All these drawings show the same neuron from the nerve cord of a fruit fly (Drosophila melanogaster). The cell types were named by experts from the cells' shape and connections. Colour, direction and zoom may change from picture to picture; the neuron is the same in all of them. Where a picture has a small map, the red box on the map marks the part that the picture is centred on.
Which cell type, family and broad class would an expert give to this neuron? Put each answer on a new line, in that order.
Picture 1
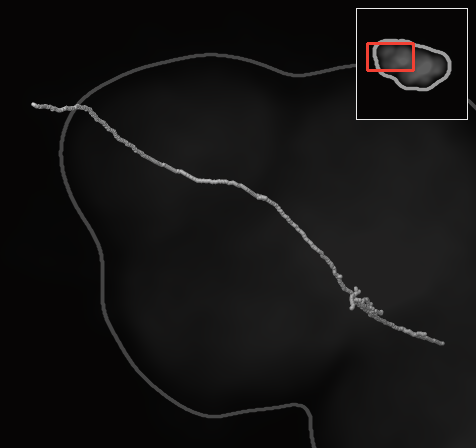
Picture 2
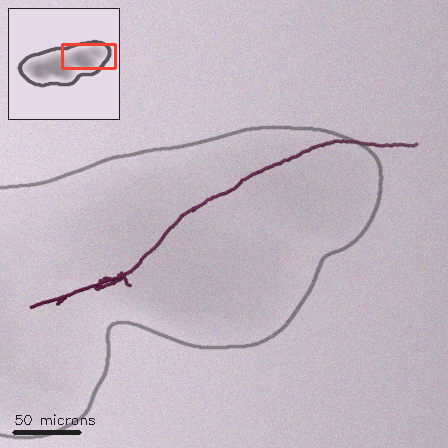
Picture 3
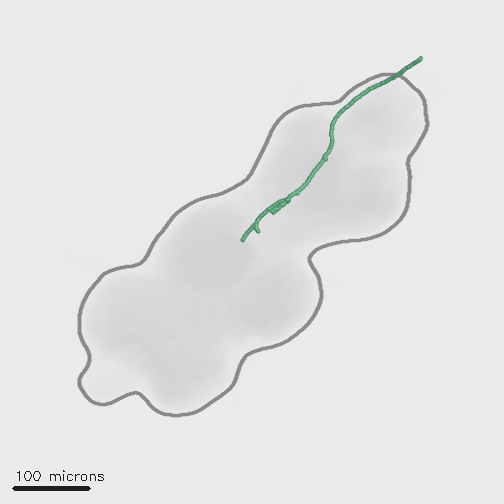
SNpp02
class mechanosensory proprioceptive
sensory neuron entering the nerve cord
